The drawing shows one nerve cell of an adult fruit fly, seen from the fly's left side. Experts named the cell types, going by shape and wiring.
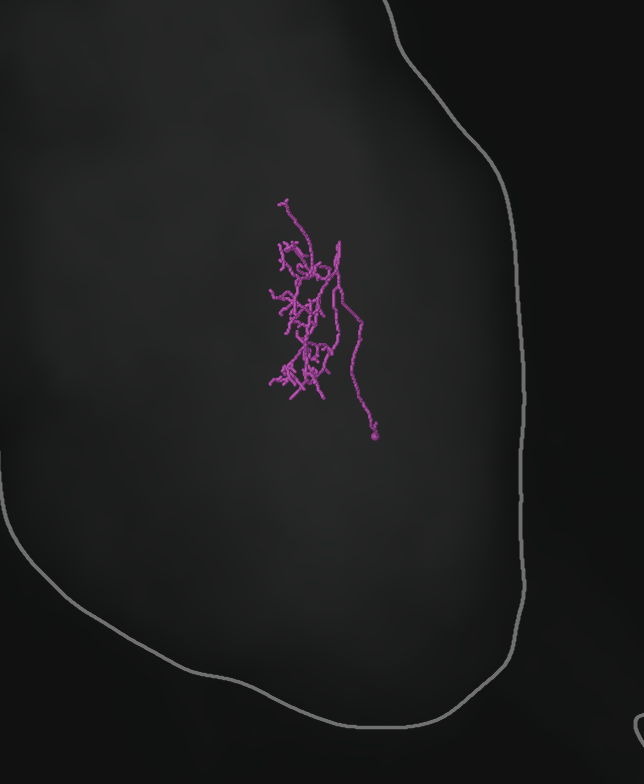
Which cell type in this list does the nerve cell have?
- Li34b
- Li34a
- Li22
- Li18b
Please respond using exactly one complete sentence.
The cell type Li18b includes this nerve cell.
